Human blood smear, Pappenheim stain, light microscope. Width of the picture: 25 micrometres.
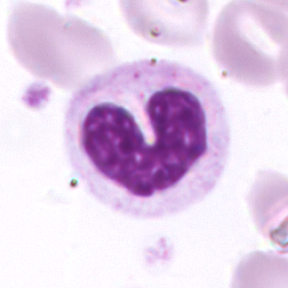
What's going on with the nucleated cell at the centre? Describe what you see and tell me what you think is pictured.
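Nucleus notched, the notch opening toward the top of the cell. Chromatin dark purple and clumped, with small paler spots. Cytoplasm pale pinkish-lilac, with fine pink-purple granules scattered through it. Cell: band neutrophil.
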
